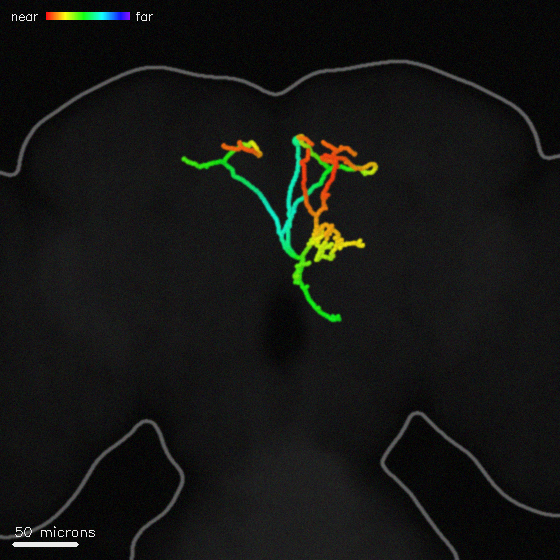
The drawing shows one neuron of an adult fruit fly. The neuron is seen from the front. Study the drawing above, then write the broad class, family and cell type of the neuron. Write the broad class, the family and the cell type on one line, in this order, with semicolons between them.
central-brain intrinsic neuron; hemilineage DM1_antero_dorsal; CRE086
